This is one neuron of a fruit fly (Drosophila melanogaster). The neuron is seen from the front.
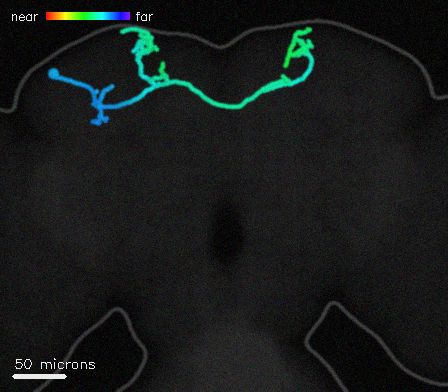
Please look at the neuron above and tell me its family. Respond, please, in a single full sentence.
In terms of family, the neuron is hemilineage LHp2.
